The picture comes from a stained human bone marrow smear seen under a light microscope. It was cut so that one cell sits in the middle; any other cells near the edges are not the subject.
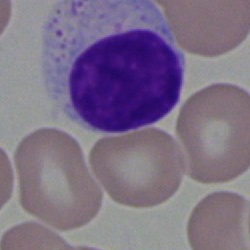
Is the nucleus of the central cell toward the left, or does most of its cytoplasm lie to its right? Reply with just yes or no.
No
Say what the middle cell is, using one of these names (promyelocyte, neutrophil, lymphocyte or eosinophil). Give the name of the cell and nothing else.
lymphocyte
